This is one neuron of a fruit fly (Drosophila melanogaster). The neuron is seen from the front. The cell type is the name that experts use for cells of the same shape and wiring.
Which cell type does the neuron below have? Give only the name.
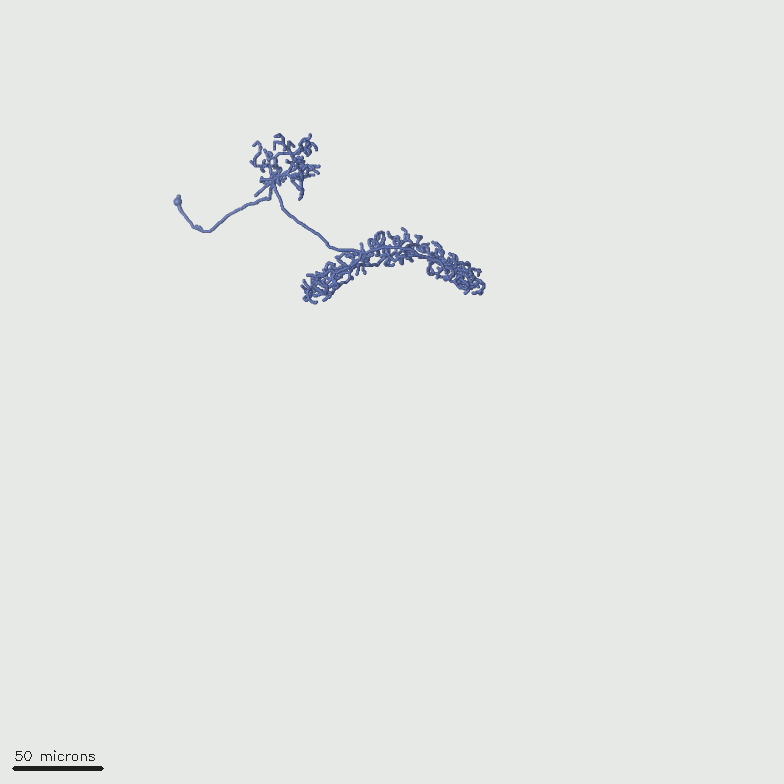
FB6E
